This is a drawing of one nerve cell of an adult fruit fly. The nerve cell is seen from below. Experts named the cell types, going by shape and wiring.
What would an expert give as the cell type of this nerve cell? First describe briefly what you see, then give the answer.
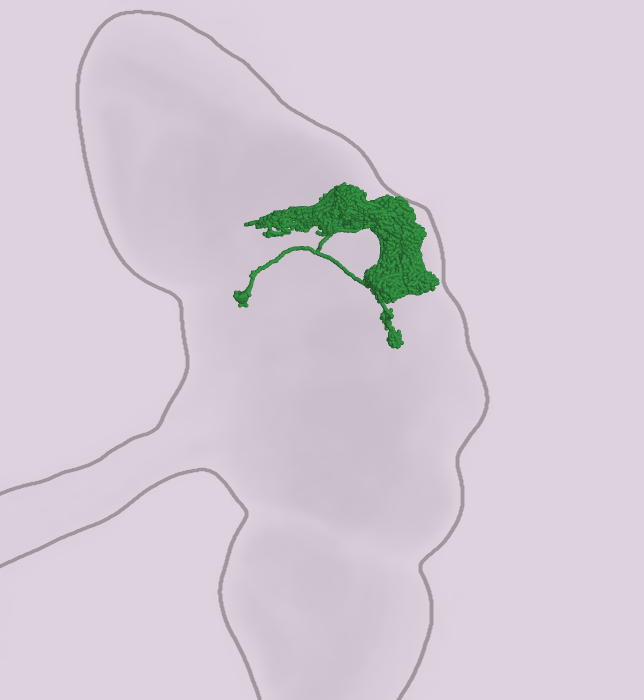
It lies in the brain. In this view it is about as wide as it is tall. Its broad class is central-brain intrinsic neuron. Its cell type is DPM.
